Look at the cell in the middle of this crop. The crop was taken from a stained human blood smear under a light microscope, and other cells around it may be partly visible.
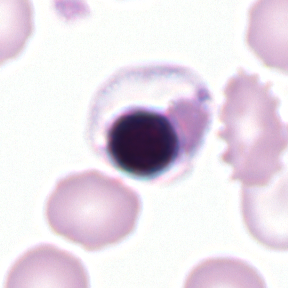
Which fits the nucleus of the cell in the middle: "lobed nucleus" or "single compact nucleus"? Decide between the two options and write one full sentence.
The cell's nucleus is compact, undivided and round, oval or kidney-shaped.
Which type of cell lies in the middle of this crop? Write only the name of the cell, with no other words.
erythroblast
